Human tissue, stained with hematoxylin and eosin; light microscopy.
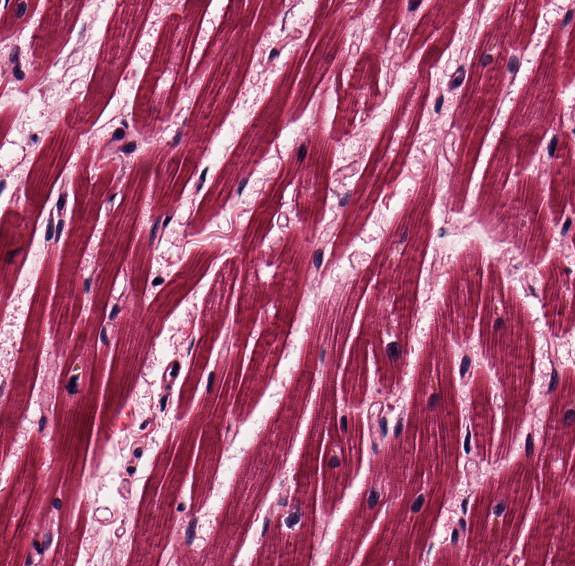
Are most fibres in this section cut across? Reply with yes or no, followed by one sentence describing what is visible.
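No. Muscle fibres fill the whole field and run in parallel from lower left to upper right.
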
